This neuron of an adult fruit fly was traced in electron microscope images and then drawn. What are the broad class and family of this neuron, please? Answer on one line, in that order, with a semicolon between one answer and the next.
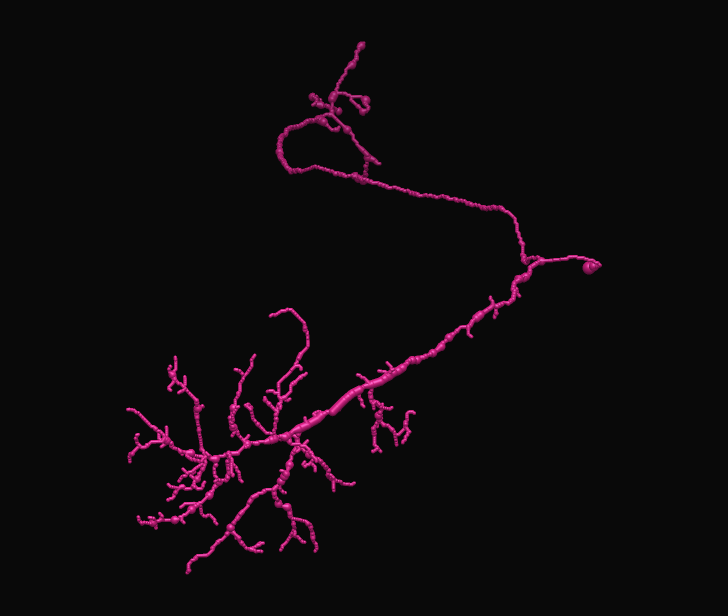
visual projection neuron; MeVP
